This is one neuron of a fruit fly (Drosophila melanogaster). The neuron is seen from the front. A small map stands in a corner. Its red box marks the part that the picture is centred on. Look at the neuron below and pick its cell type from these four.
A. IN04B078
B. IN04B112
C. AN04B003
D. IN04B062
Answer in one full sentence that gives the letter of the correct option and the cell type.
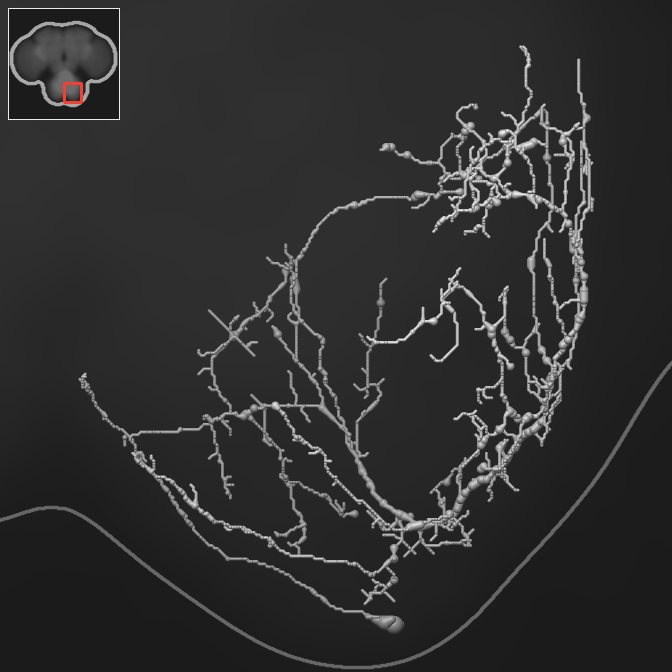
Of all the options, it is D, IN04B062, that is the neuron's cell type.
